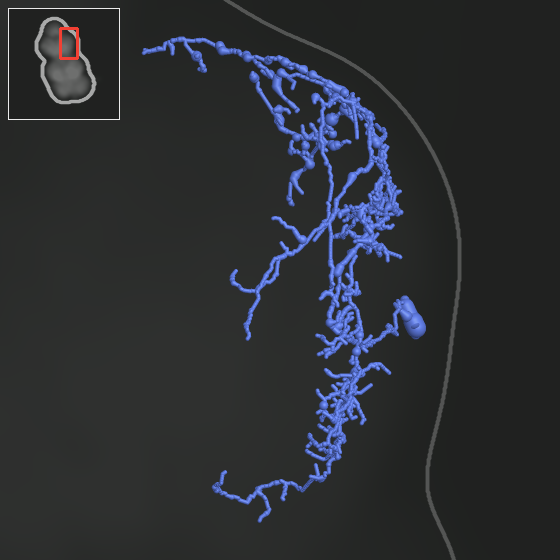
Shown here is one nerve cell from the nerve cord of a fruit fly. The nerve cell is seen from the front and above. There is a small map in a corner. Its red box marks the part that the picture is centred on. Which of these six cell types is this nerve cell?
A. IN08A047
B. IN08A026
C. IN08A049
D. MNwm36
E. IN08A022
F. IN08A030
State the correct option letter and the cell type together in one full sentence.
Option E gives IN08A022 as the cell type of the nerve cell.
